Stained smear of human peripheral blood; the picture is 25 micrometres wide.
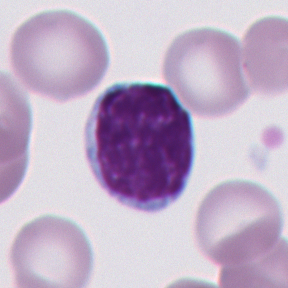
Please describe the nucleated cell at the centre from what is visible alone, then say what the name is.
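First, the outline: smooth and roughly oval. Second, the nucleus, which is round to oval with neither lobes nor a deep indentation. Third, the chromatin, dense and dark purple, clumped with paler streaks between the clumps. Fourth, the cytoplasm, pale blue. Last, the name: typical lymphocyte.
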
